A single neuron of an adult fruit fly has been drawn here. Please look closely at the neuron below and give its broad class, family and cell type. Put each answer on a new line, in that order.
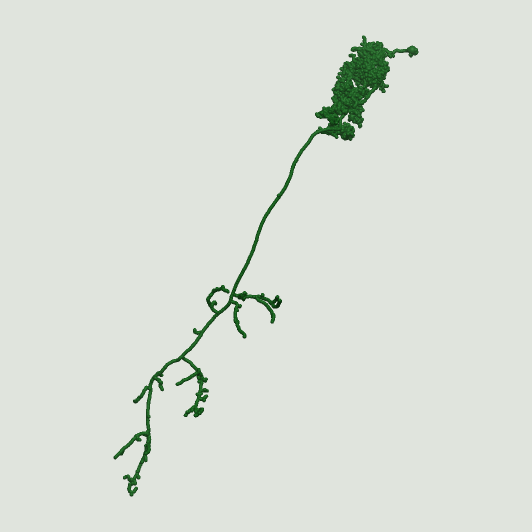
descending neuron
hemilineage WEDd1
DNa02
